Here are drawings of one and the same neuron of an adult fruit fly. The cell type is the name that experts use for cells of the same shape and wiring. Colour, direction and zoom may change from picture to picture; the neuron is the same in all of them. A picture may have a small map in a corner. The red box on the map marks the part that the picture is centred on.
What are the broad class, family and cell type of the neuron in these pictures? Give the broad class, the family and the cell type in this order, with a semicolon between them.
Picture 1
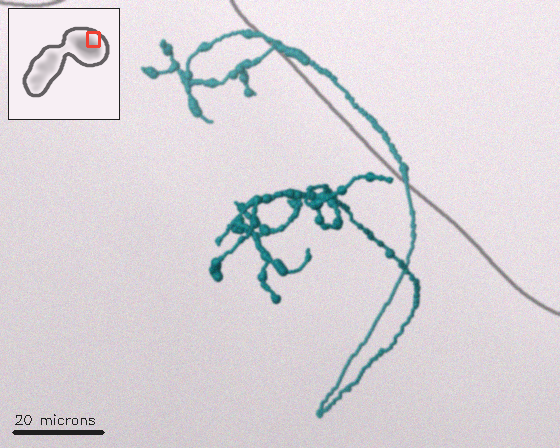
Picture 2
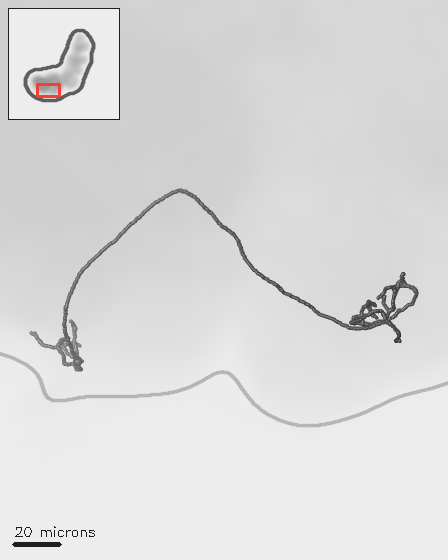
sensory neuron entering the brain; class olfactory; ORN_VA1v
